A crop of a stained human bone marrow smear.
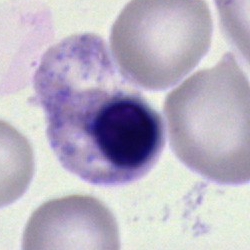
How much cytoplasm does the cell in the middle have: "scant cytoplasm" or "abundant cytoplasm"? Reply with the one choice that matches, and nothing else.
Abundant cytoplasm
